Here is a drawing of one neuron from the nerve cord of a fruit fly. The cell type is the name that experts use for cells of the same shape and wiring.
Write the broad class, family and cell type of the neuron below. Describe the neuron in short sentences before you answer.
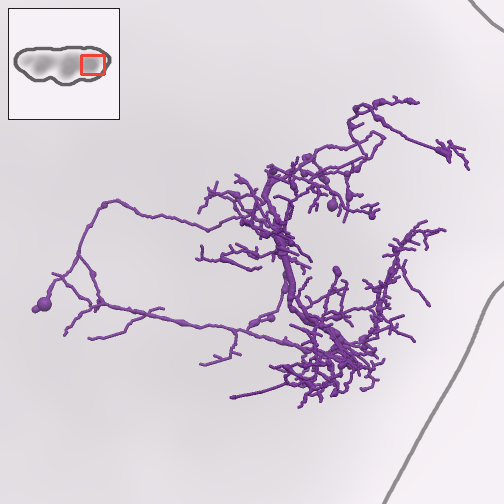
As drawn here it is wider than it is tall. This is a nerve-cord intrinsic neuron. The family is hemilineage 20A.22A. The cell type is IN20A.22A029.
